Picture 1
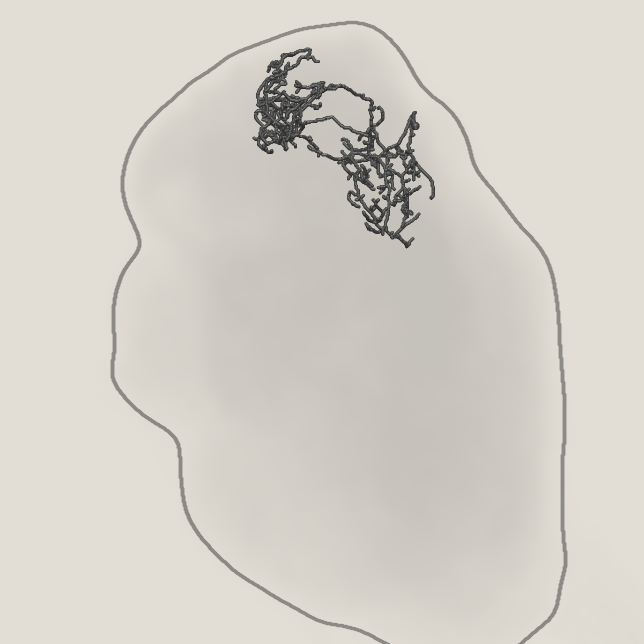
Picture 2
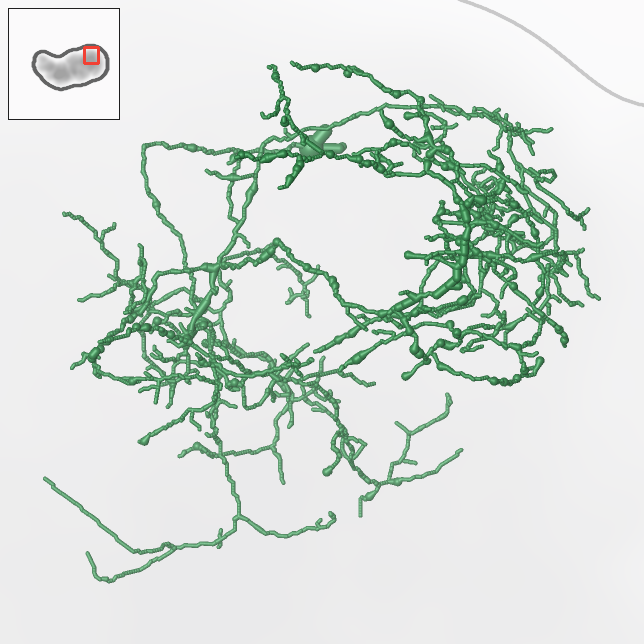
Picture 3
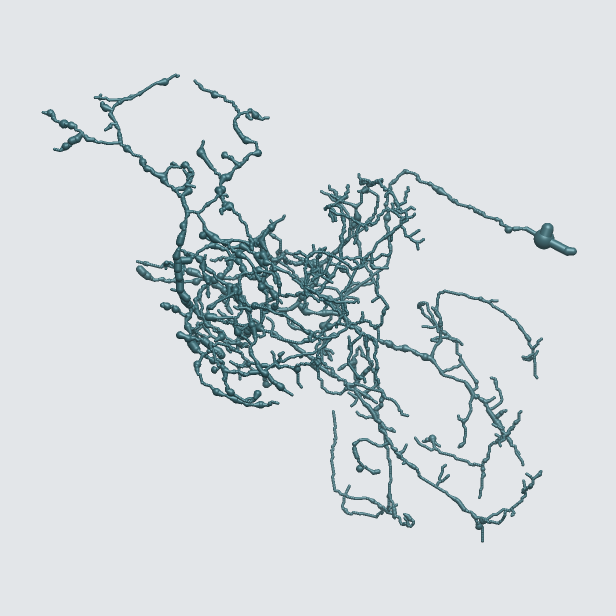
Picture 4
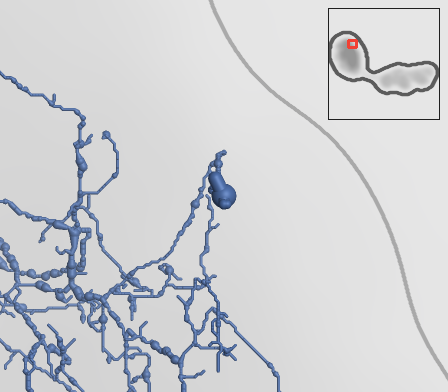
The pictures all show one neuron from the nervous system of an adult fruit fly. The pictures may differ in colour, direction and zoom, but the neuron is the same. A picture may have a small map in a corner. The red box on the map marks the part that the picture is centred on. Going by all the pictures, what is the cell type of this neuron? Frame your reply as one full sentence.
It is LHPV6p1 that names the cell type of this neuron.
